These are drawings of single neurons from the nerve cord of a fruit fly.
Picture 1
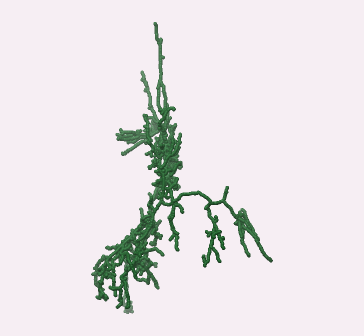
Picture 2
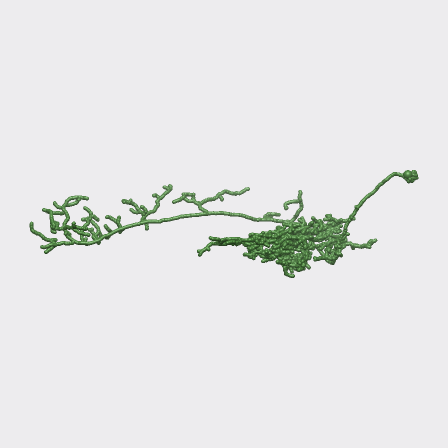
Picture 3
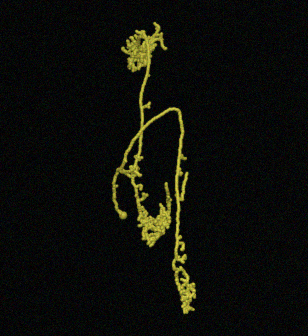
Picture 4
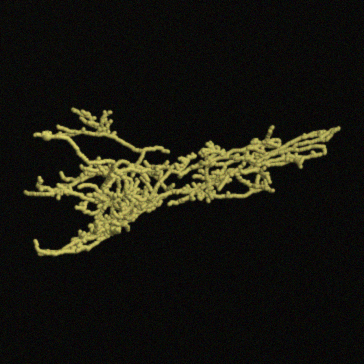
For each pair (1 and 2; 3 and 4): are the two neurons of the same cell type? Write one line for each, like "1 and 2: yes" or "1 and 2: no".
1 and 2: no
3 and 4: no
